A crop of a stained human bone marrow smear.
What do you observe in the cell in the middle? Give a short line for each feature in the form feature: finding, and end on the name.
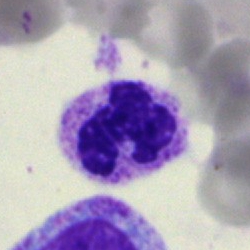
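Outline: roughly round
Chromatin: dark purple and dense
Cytoplasm: pale pinkish-lilac
Granules: fine and purplish, within the cytoplasm
Name: segmented neutrophil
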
